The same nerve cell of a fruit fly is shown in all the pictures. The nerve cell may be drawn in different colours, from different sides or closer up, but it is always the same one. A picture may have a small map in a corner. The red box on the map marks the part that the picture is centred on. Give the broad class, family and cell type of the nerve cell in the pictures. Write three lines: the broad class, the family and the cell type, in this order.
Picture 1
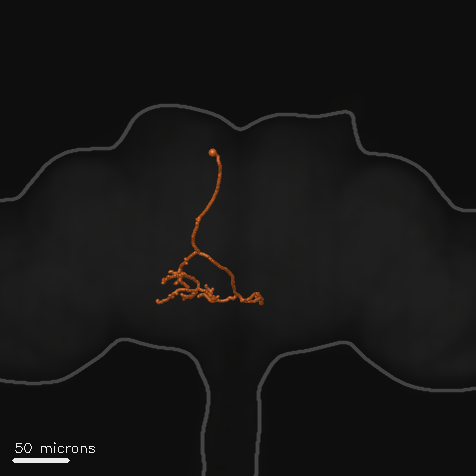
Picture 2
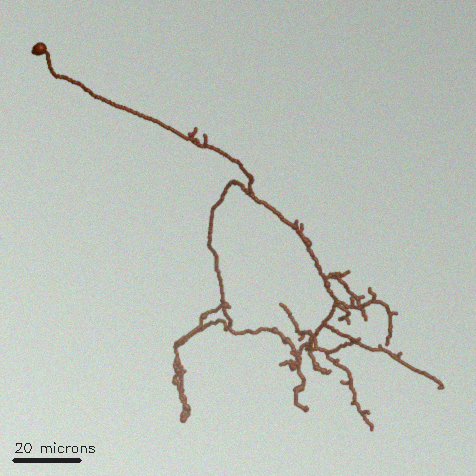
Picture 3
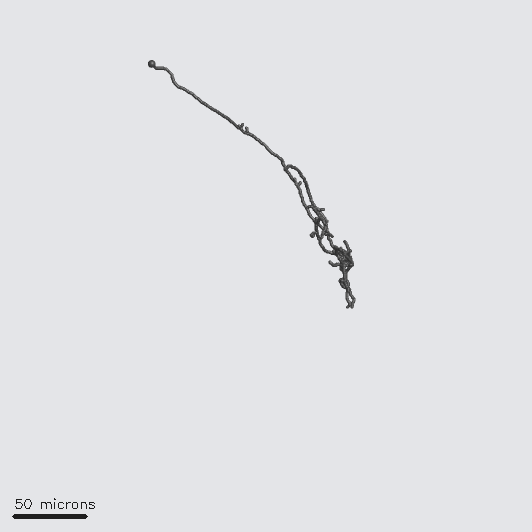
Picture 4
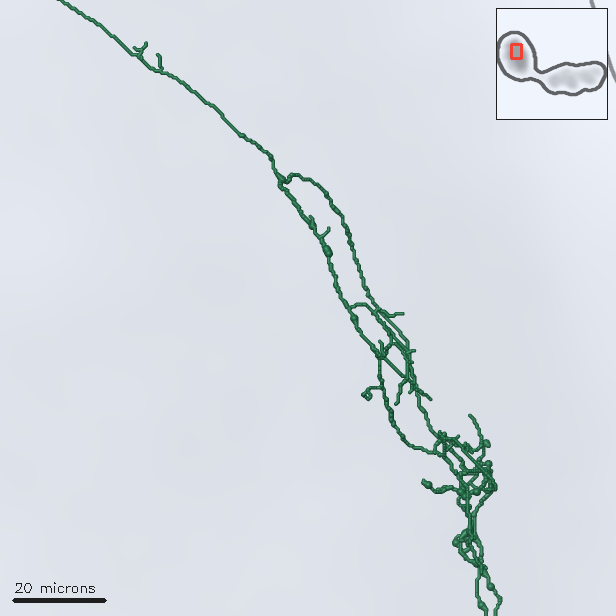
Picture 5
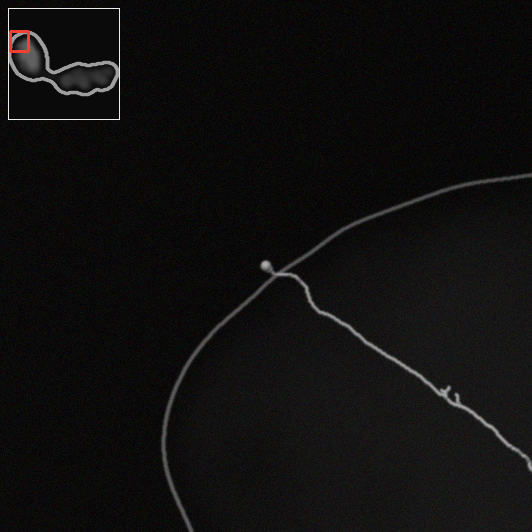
central-brain intrinsic neuron
hemilineage SMPad2
PS005_a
